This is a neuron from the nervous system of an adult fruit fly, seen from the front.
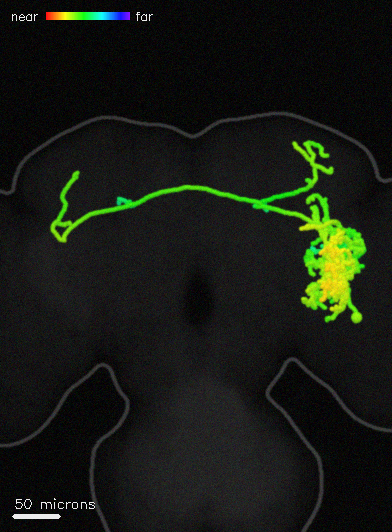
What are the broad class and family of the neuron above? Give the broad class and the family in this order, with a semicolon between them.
central-brain intrinsic neuron; hemilineage VLPl&p2_lateral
